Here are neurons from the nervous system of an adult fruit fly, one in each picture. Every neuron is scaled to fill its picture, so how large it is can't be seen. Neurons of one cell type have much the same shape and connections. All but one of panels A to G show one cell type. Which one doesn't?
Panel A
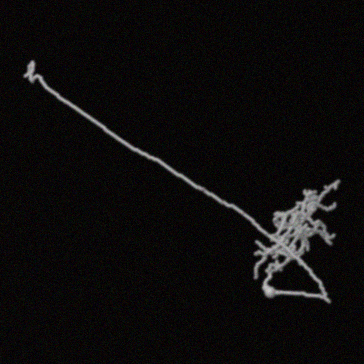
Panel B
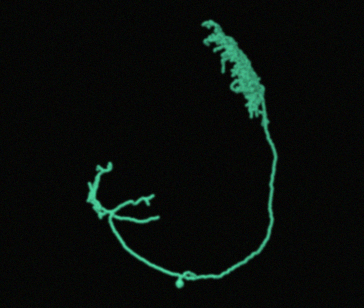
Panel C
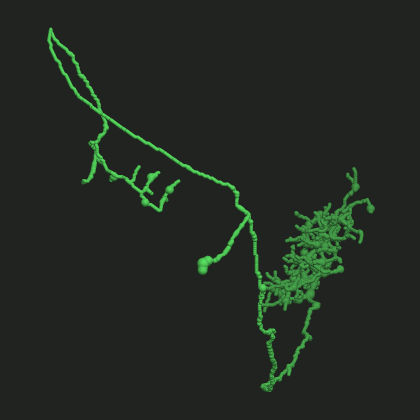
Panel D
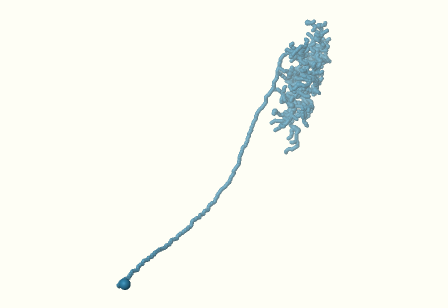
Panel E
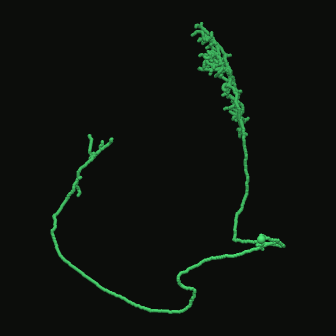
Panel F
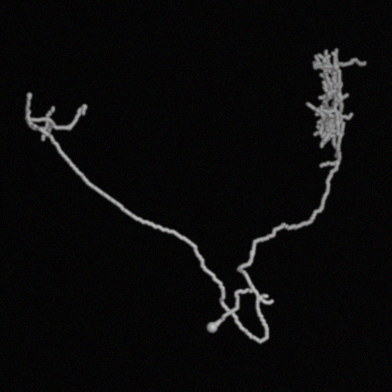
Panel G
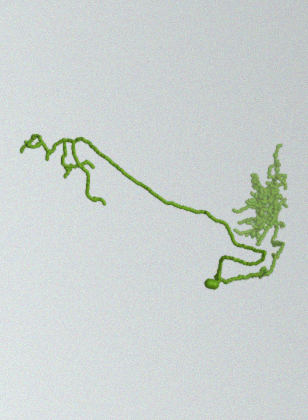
D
